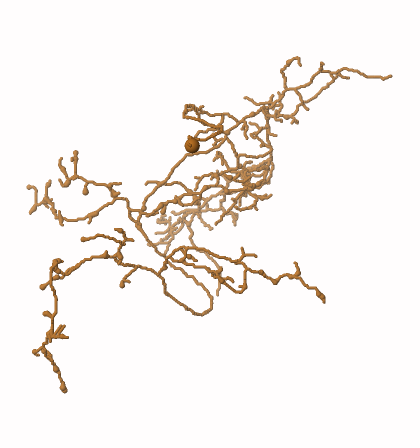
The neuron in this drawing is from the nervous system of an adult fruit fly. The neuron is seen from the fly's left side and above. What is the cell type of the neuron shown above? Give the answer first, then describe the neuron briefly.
Its cell type is CB3052. Its broad class is central-brain intrinsic neuron. Dozens of branch ends can be seen. As drawn here it is about as wide as it is tall.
